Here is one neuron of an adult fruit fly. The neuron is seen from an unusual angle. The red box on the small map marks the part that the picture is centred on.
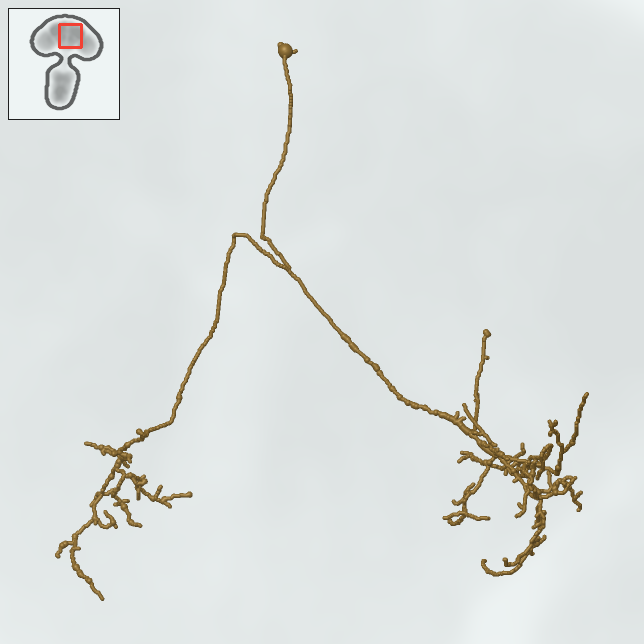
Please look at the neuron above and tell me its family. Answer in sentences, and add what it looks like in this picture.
The family is hemilineage WEDd2. Its broad class is central-brain intrinsic neuron. It is in the brain and does not reach the nerve cord. The cell body is at the top of the picture. The picture shows dozens of branch ends.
